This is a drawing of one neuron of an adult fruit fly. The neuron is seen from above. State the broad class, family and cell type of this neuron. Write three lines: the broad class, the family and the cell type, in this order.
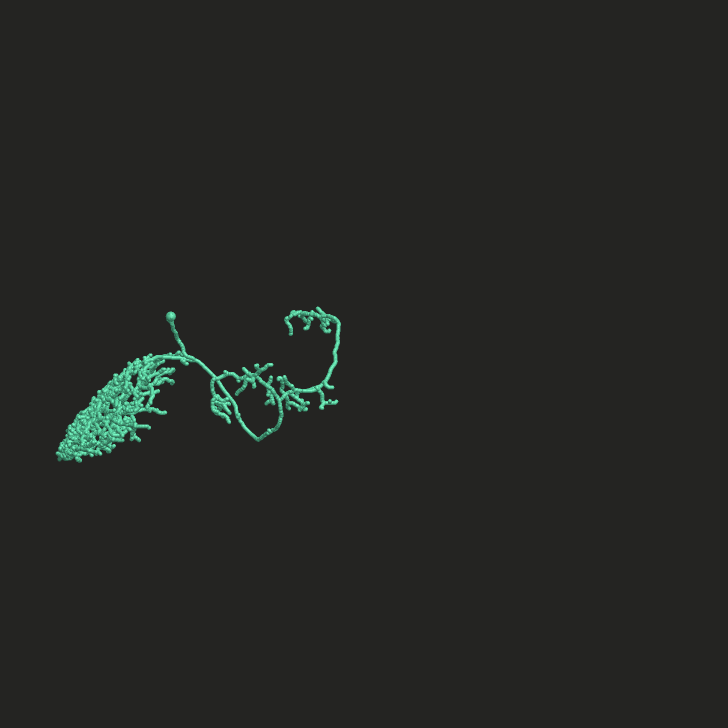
visual projection neuron
MeVP
MeVP49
